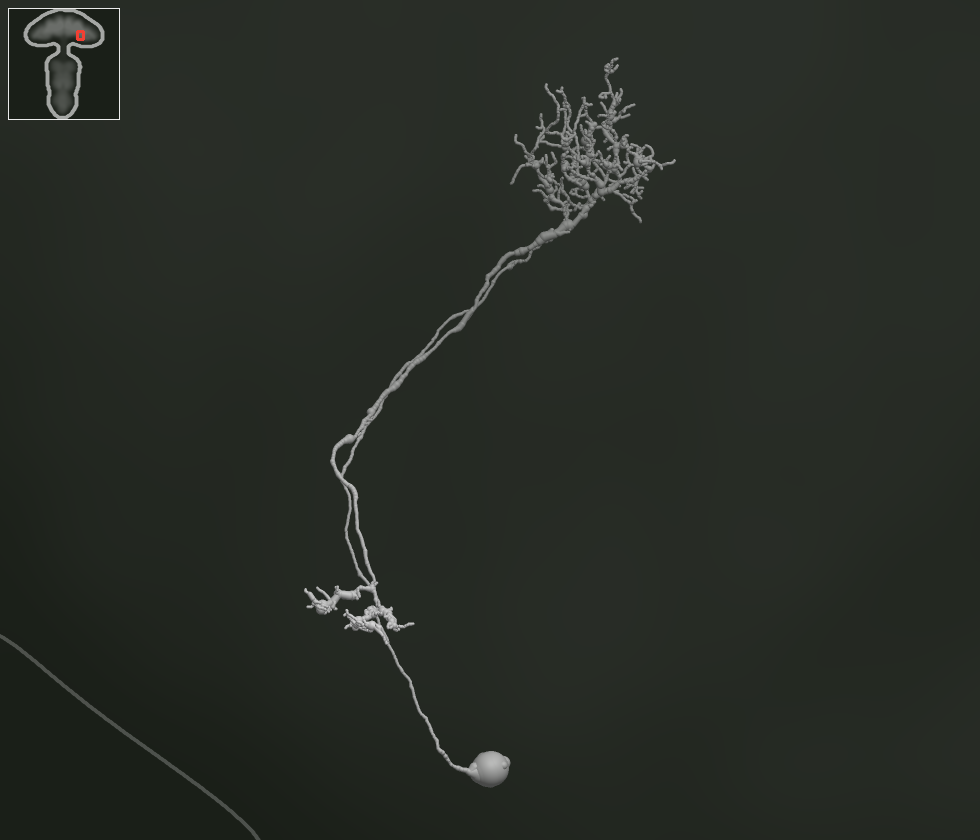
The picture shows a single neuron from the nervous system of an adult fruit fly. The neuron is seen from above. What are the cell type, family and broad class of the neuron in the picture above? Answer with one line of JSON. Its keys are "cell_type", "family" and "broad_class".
{"cell_type": "T4b", "family": "T", "broad_class": "optic-lobe intrinsic neuron"}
